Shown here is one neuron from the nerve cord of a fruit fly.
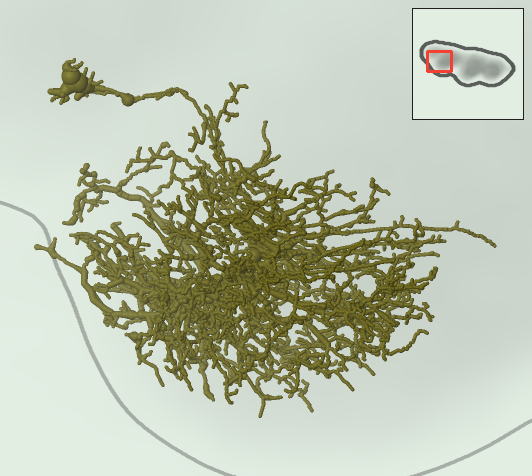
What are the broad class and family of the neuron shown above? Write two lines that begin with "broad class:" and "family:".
broad class: nerve-cord intrinsic neuron
family: hemilineage 19A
